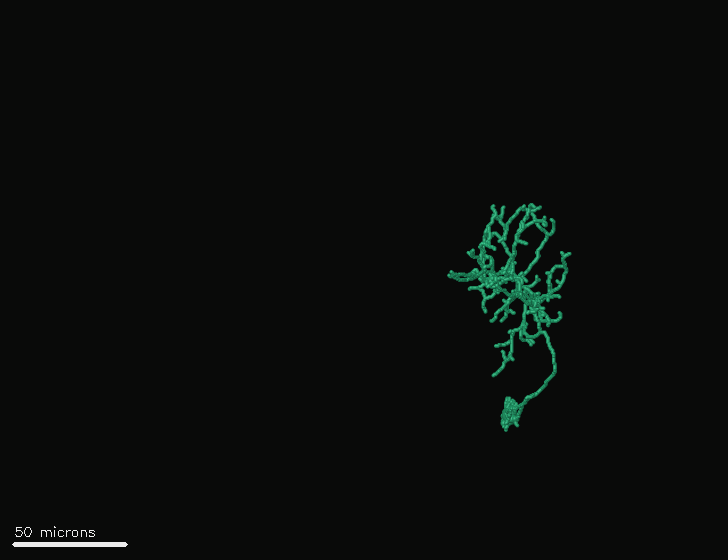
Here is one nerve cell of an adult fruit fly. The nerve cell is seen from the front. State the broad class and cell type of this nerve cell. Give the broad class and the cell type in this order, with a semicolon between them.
nerve-cord intrinsic neuron; INXXX053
